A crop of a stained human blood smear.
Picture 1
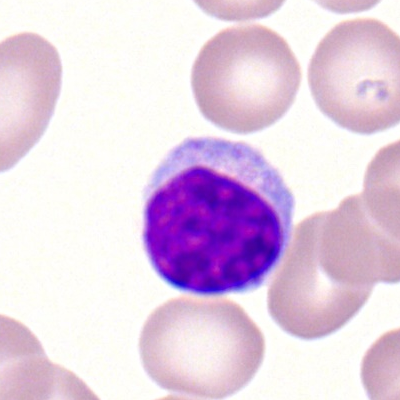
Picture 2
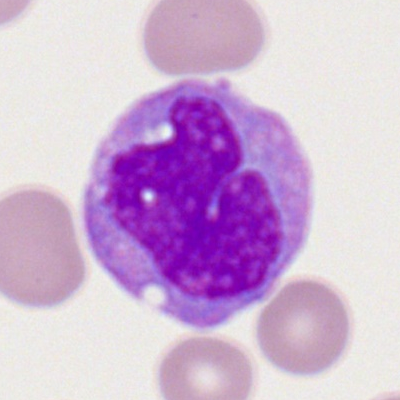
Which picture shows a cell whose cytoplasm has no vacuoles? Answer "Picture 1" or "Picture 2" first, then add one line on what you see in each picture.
Picture 1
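What picture 1 shows: The cytoplasm contains no vacuoles.
What picture 2 shows: A few small clear vacuoles lie in the cytoplasm.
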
